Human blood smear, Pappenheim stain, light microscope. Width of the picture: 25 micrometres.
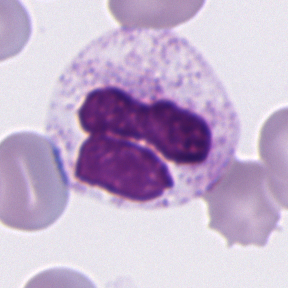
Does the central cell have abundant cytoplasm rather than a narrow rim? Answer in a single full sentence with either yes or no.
Yes, its nucleus is set within plentiful cytoplasm.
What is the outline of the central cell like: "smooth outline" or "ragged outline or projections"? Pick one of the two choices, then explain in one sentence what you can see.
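Smooth outline. The cell outline is roughly round with a smooth edge.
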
